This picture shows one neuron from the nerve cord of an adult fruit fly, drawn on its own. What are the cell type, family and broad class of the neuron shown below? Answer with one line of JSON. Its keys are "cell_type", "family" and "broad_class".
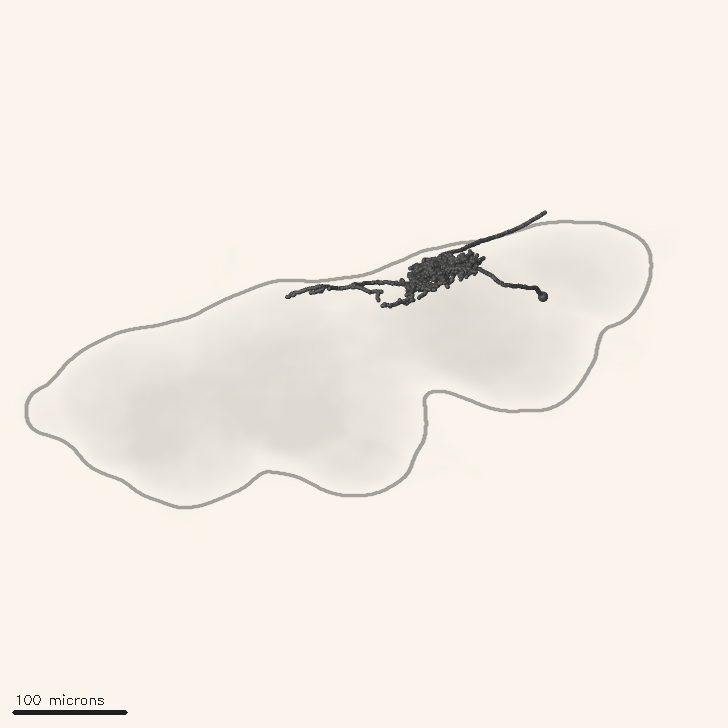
{"cell_type": "MNad31", "family": "hemilineage 03B", "broad_class": "motor neuron of the nerve cord"}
